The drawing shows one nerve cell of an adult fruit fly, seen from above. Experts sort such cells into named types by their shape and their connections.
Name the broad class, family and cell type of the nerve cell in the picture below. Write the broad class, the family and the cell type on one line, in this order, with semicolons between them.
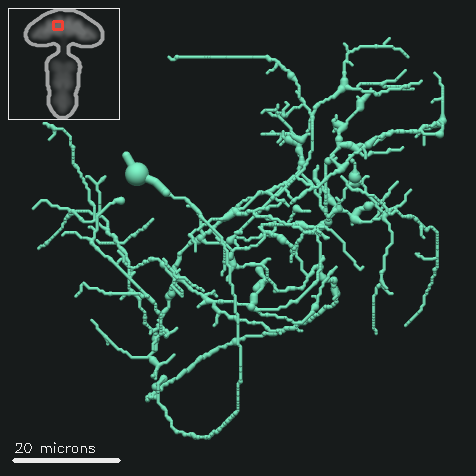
central-brain intrinsic neuron; hemilineage SMPpd1; CB2754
